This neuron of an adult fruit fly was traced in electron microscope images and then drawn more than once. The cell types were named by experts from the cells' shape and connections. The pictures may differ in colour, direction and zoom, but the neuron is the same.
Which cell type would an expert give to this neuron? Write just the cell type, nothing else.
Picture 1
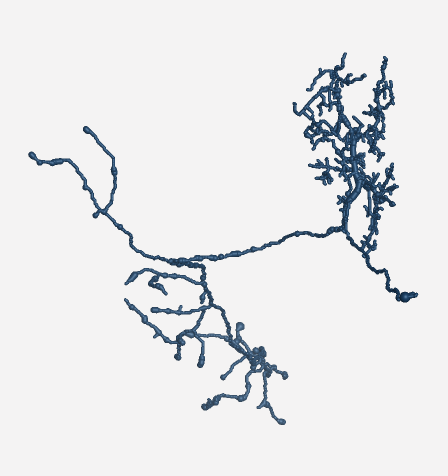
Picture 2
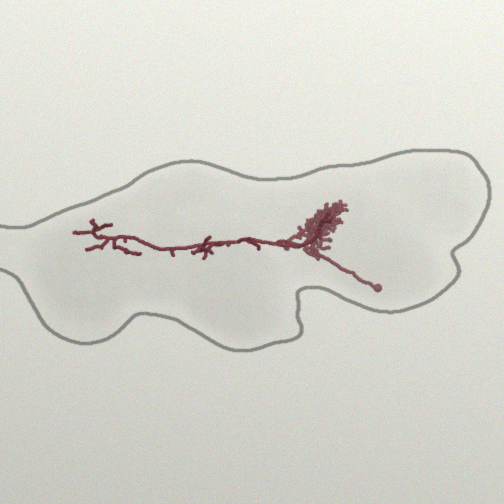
IN08B058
